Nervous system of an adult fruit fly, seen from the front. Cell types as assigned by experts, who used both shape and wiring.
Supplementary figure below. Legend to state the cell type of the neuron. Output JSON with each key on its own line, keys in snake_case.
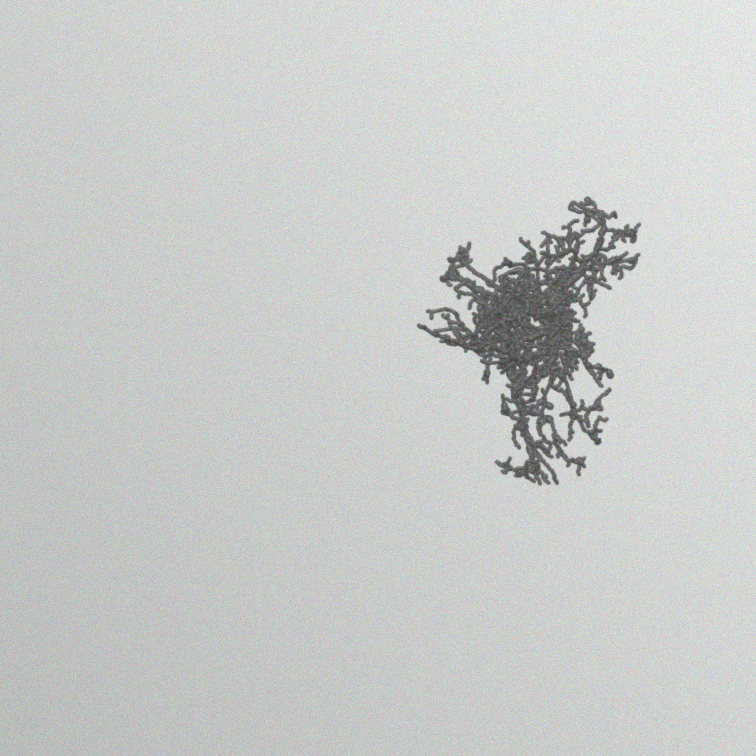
{
 "cell_type": "IN21A007"
}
